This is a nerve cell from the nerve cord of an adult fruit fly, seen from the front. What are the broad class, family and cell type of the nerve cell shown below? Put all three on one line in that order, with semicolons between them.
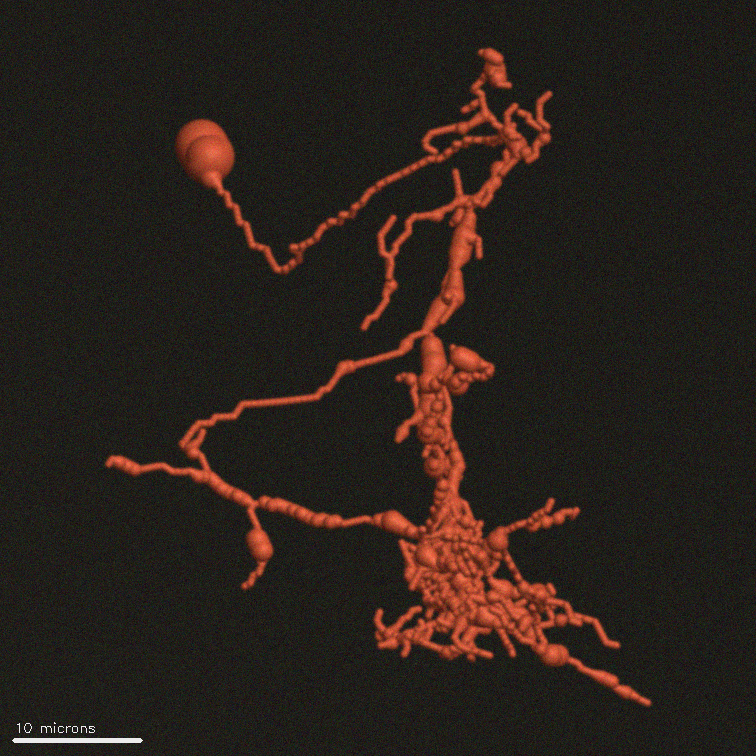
nerve-cord intrinsic neuron; hemilineage 20A.22A; IN20A.22A079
